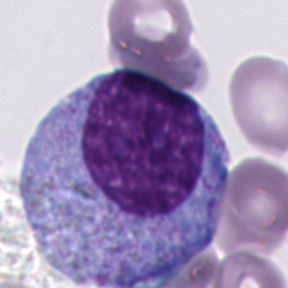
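Promyelocyte, with a round to oval nucleus without indentation, placed off-centre toward the upper right. Its chromatin is dark purple and finely mottled rather than clumped in coarse blocks. Abundant cytoplasm forms its widest band on the lower-left side of the nucleus.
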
